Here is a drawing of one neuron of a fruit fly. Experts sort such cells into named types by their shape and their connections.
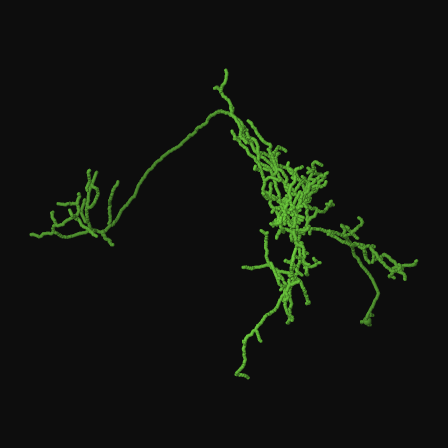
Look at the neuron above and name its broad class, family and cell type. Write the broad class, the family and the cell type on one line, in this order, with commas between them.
central-brain intrinsic neuron, hemilineage VLPd1, AVLP043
